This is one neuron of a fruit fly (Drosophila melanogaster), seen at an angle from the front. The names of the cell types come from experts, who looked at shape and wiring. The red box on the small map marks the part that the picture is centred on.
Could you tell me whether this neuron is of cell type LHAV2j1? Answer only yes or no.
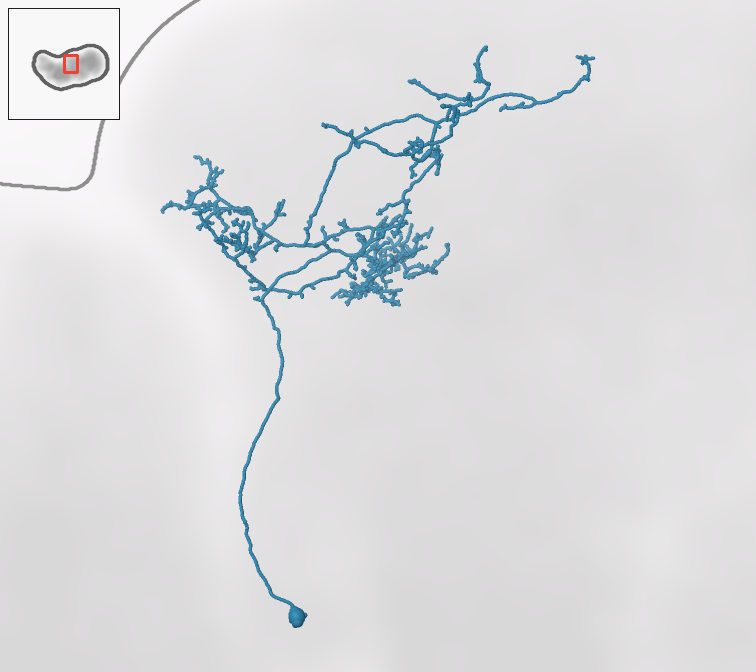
yes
